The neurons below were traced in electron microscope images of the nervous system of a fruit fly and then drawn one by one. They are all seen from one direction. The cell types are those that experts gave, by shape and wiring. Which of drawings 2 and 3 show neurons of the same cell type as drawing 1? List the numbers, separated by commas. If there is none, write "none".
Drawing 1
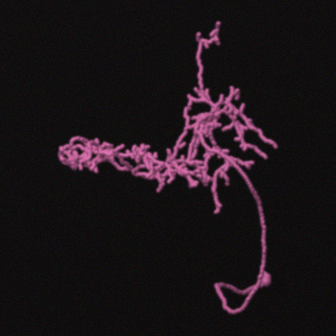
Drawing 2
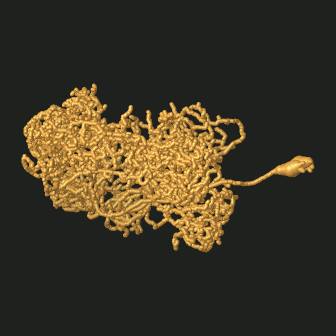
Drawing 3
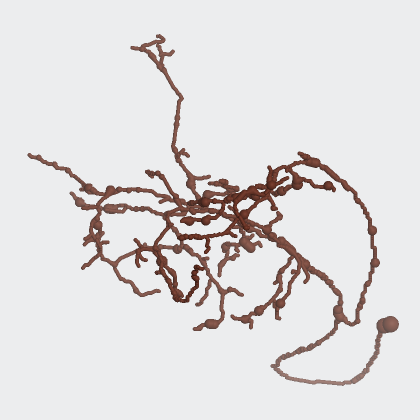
none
